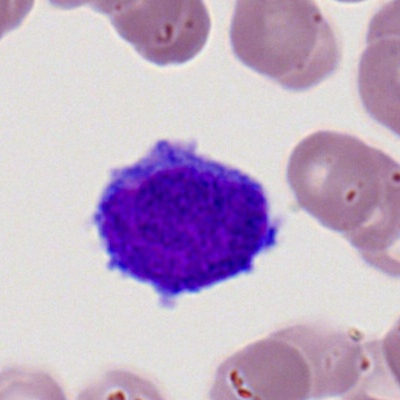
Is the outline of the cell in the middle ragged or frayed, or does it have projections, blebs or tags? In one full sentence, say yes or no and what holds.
Yes, the cell is bounded by a rough outline rather than a smooth one.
